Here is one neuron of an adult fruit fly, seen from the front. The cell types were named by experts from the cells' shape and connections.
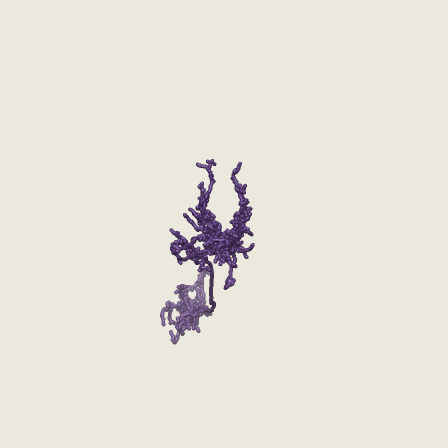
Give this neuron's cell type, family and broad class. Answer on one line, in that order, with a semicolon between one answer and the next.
DNge063; DNge; descending neuron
